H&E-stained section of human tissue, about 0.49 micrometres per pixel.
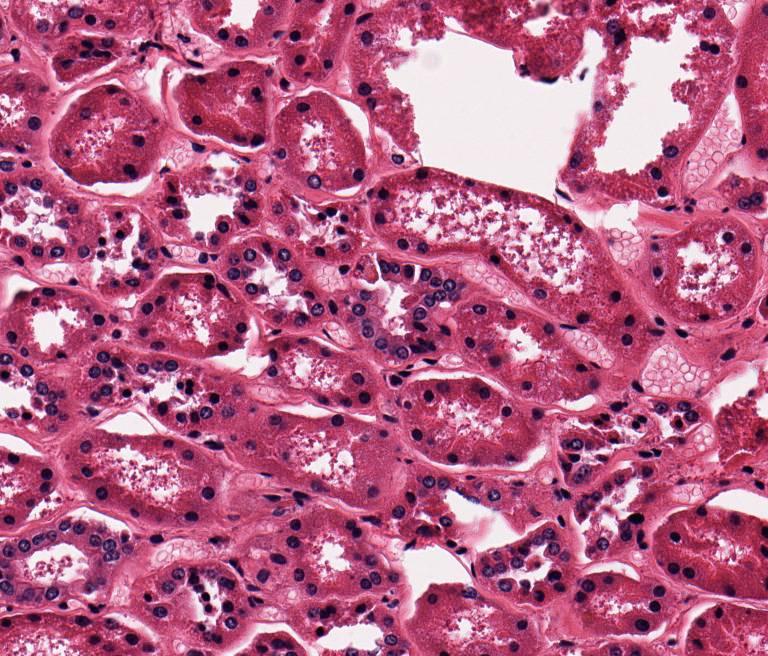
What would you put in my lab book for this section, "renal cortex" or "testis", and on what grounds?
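You are looking at renal cortex. Most tubules are lined by cells with abundant, granular, deeply eosinophilic cytoplasm and only a few widely spaced nuclei. Those epithelial nuclei are round and dark purple. In the larger pink tubules, the lumens are not cleanly empty but hold fluffy, pale pink, frayed material. Between the tubules the stroma is scant, forming only thin pink bands.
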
